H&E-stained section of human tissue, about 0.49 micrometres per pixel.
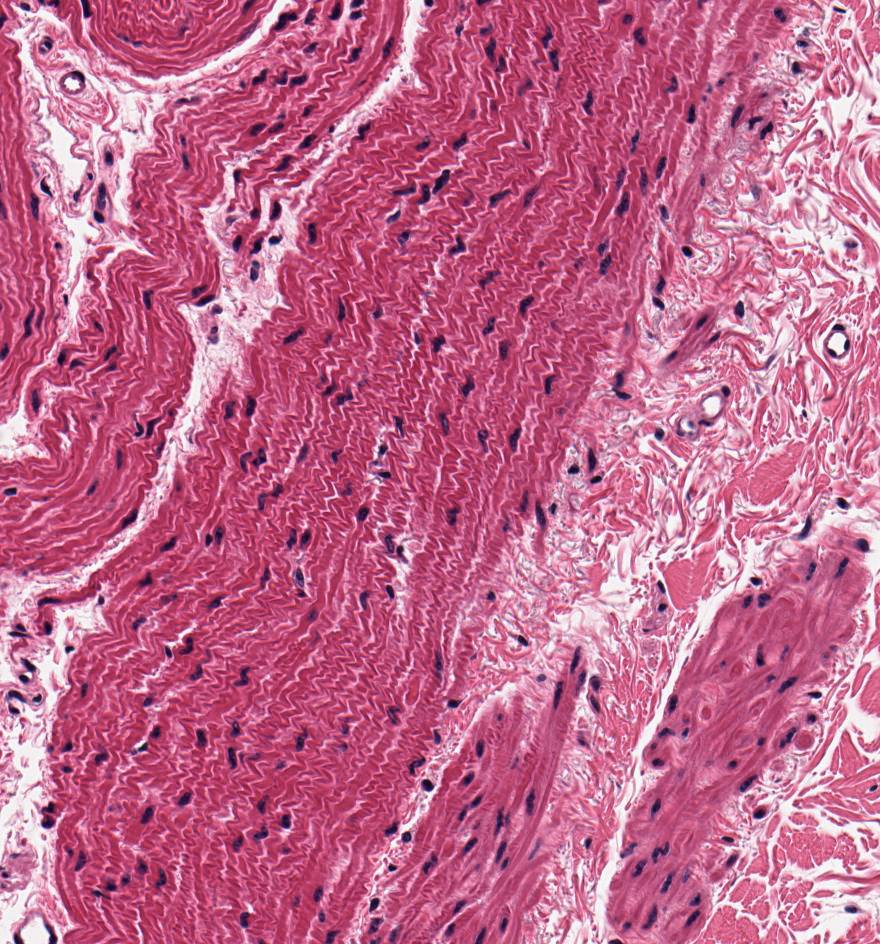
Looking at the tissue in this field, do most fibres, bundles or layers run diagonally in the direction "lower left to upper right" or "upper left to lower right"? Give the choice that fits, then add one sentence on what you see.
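Lower left to upper right. A broad band of smooth muscle runs diagonally from the lower left towards the upper right across the middle of the field.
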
